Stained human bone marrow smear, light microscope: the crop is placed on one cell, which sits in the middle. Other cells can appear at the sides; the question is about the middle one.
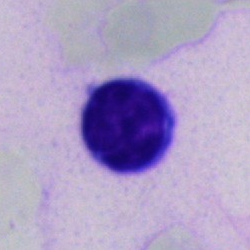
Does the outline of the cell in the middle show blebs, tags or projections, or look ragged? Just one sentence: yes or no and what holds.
Yes, projections, blebs or tags, or a frayed edge, mark the outline of the cell.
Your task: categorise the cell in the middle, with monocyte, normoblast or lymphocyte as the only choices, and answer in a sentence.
The cell at the heart of this crop is a lymphocyte.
